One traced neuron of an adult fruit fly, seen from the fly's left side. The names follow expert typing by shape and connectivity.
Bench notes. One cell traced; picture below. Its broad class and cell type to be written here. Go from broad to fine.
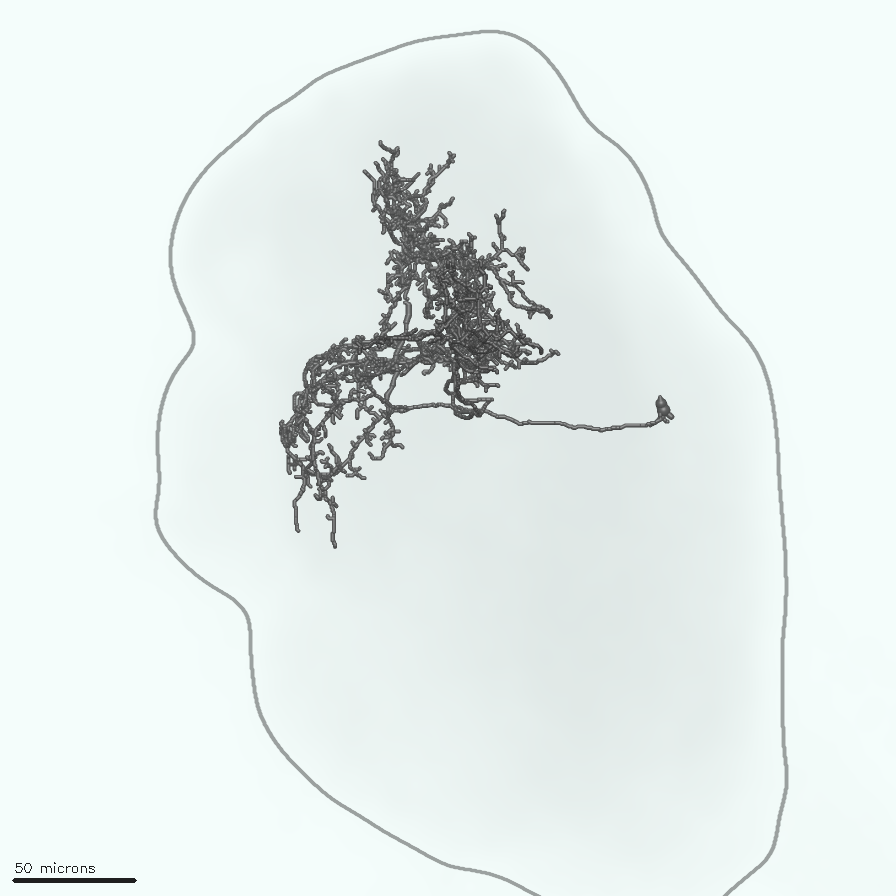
central-brain intrinsic neuron; CL257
